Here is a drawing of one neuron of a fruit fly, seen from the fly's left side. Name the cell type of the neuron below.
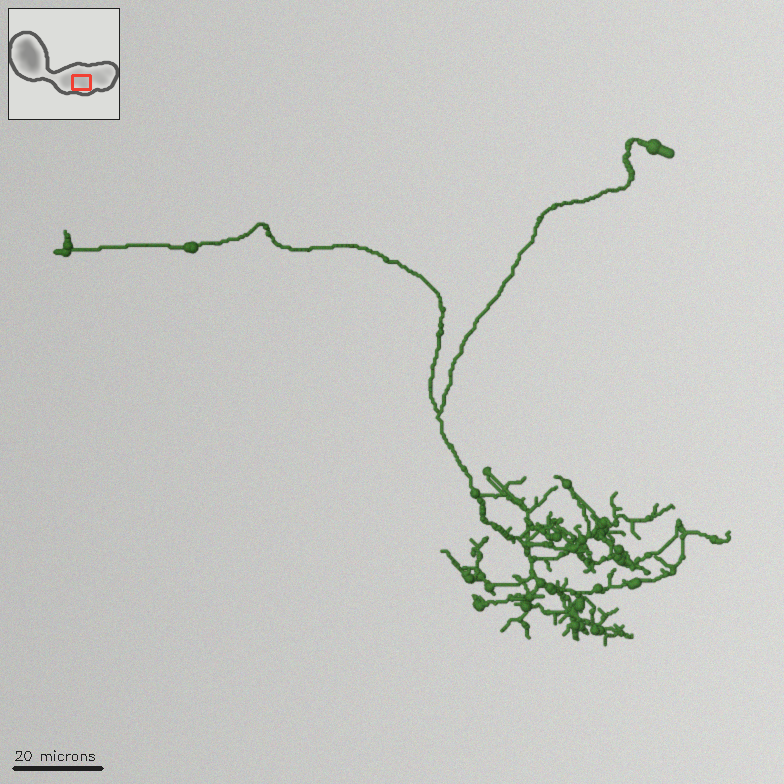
IN23B085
